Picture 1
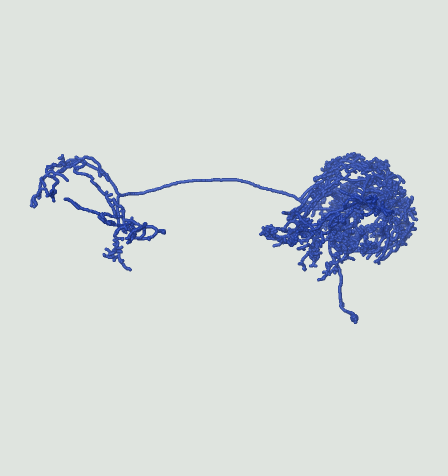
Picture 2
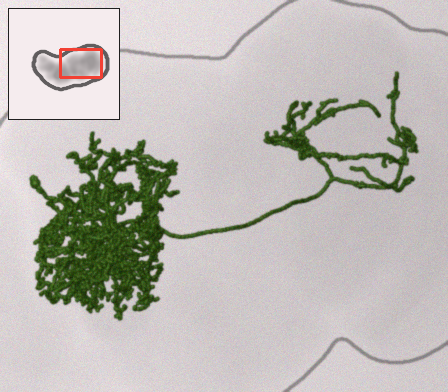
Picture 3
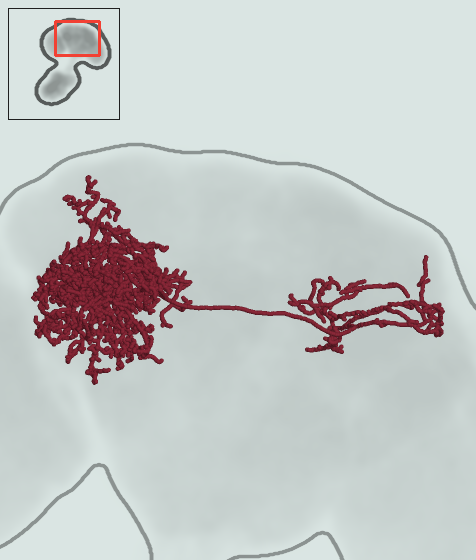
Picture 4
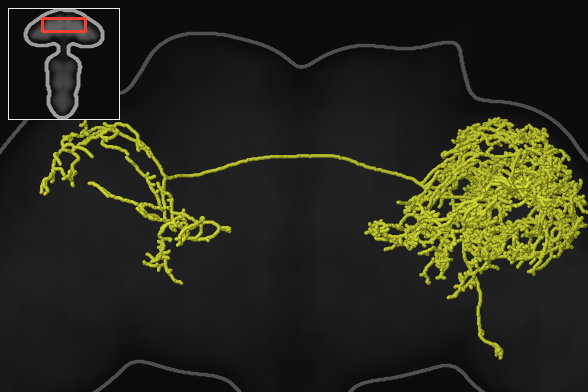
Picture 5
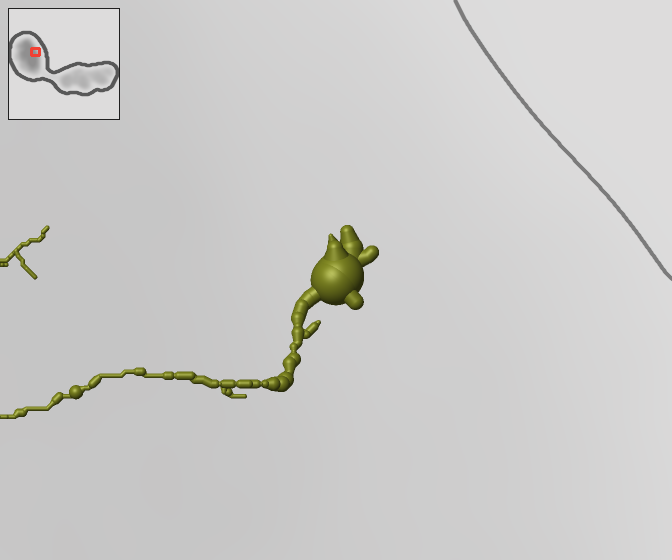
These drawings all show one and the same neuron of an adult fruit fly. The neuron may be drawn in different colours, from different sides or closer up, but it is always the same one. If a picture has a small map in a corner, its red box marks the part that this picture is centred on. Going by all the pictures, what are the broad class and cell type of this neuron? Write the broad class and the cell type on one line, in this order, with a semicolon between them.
central-brain intrinsic neuron; AVLP572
